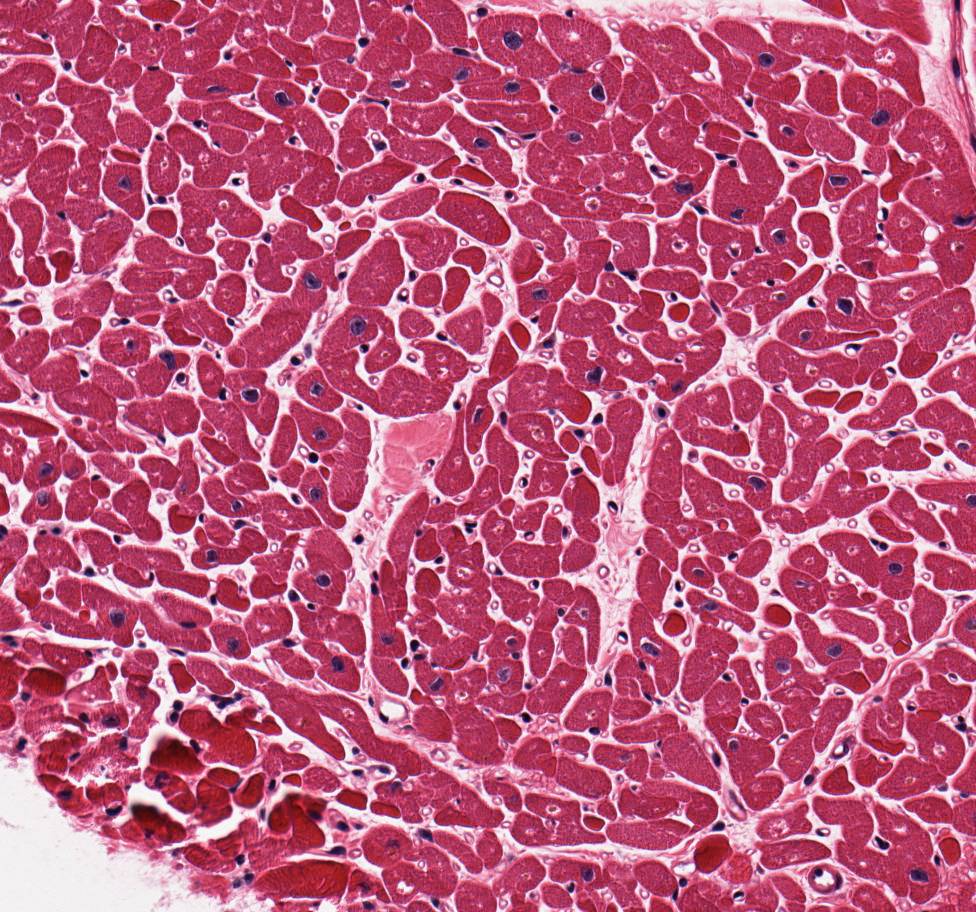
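Left ventricle of the heart, haematoxylin and eosin stained section. Fibres are grouped into bundles separated by slightly wider pale connective tissue septa. Thin strands of delicate connective tissue with small dark nuclei run between individual fibres. Many fibres show a small pale clear zone around or beside the central nucleus. No fat cells are seen in the field.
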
